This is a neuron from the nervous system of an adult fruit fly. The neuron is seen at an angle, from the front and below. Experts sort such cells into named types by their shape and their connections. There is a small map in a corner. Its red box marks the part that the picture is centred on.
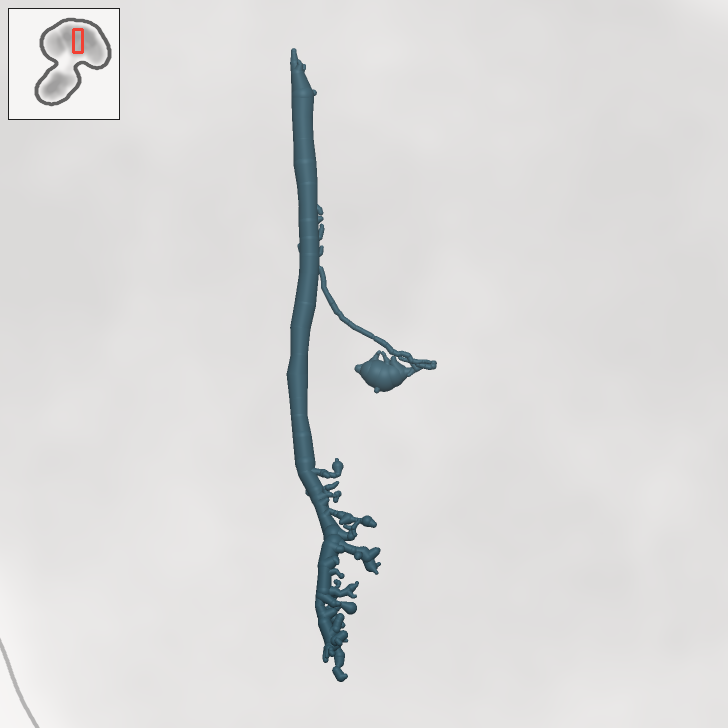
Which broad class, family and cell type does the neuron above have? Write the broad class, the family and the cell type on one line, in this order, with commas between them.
visual projection neuron, OCG, OCG01f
